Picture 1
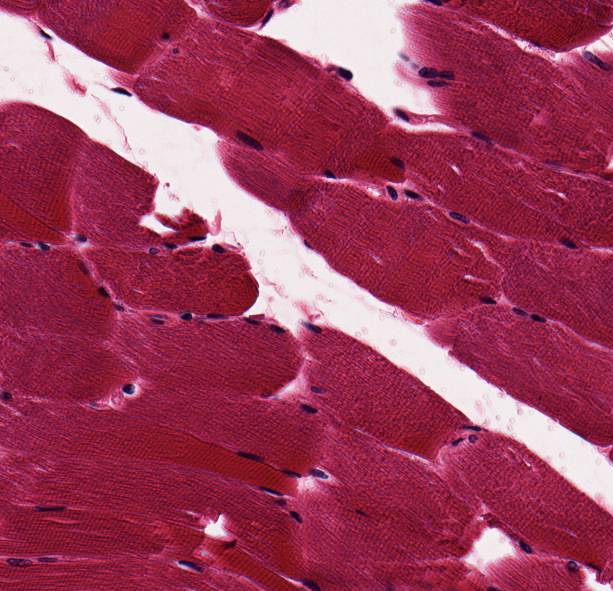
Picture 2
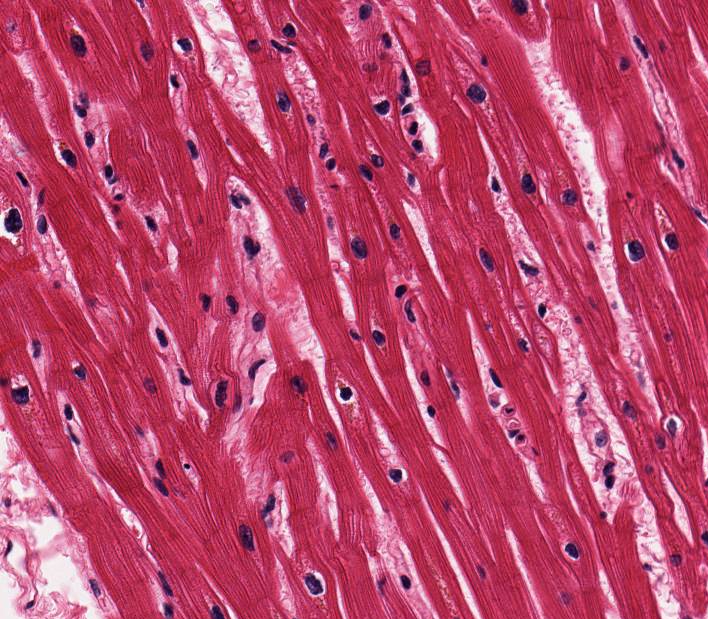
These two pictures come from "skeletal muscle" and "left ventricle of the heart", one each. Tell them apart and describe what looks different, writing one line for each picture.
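Picture 1 is from the skeletal muscle. The nuclei are dark, flattened and elongated, and lie along the edges of the fibres.
Picture 2 is from the left ventricle of the heart. The muscle nuclei lie centrally within the fibres.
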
